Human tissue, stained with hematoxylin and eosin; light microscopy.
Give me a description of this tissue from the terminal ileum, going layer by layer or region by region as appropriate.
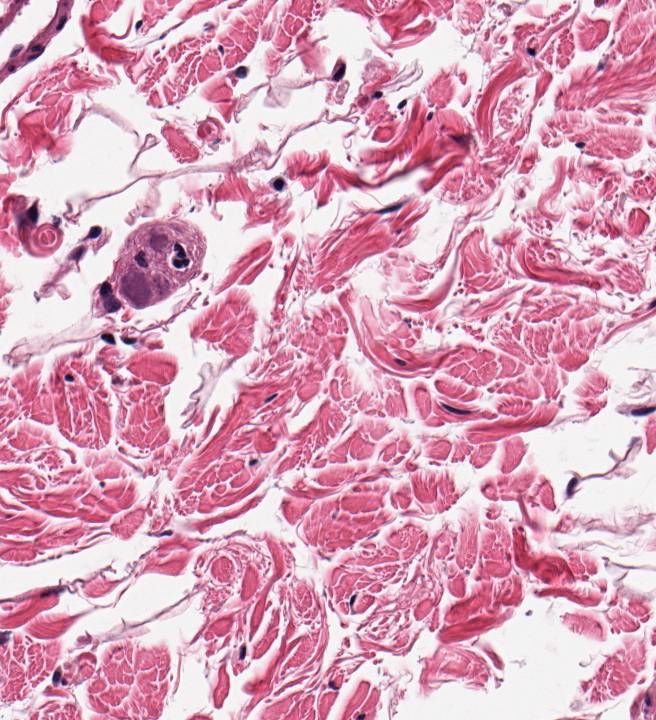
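Notice the pink fibre bundles nearly everywhere, cut transversely and obliquely. Nuclei among them are sparse, small, dark, oval to elongated. Upper left: one large rounded cell, purple cytoplasm, several dark nuclear clumps. Left edge, upper half: a small round profile with a concentric pink wall.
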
